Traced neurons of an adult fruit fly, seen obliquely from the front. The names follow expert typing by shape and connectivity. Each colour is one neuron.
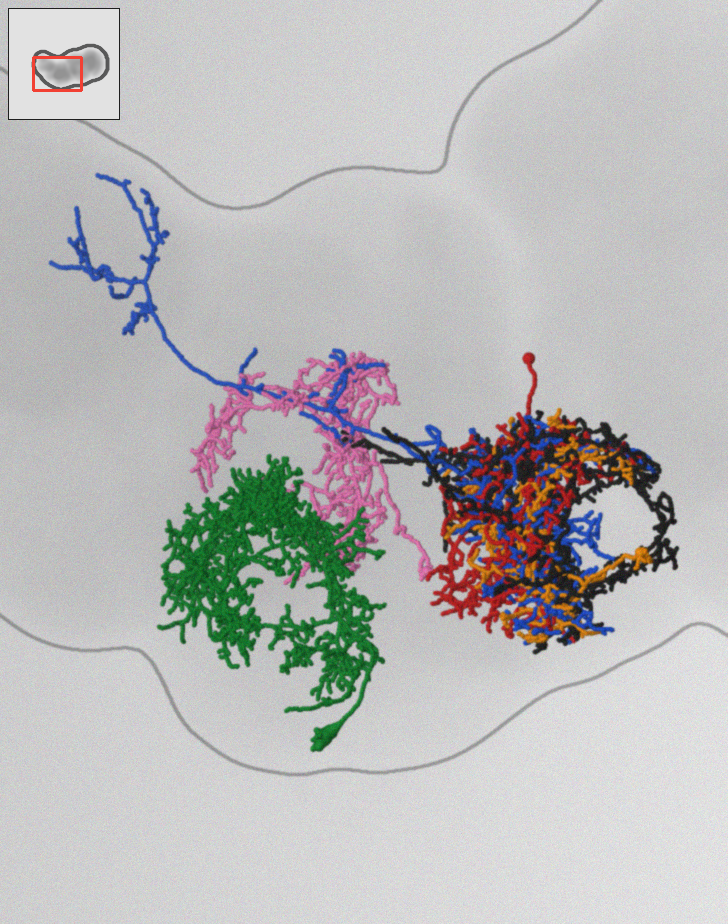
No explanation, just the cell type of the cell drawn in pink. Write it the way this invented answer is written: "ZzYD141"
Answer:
"INXXX468"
